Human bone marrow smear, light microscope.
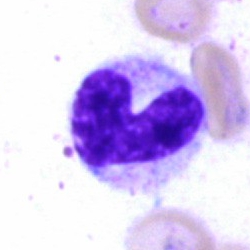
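Band neutrophil in the middle of the field. The nucleus is deeply notched from the top, giving it a kidney-like shape, and no nucleoli are visible. Fine pinkish-purple granules are scattered through the cytoplasm, which contains no vacuoles.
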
